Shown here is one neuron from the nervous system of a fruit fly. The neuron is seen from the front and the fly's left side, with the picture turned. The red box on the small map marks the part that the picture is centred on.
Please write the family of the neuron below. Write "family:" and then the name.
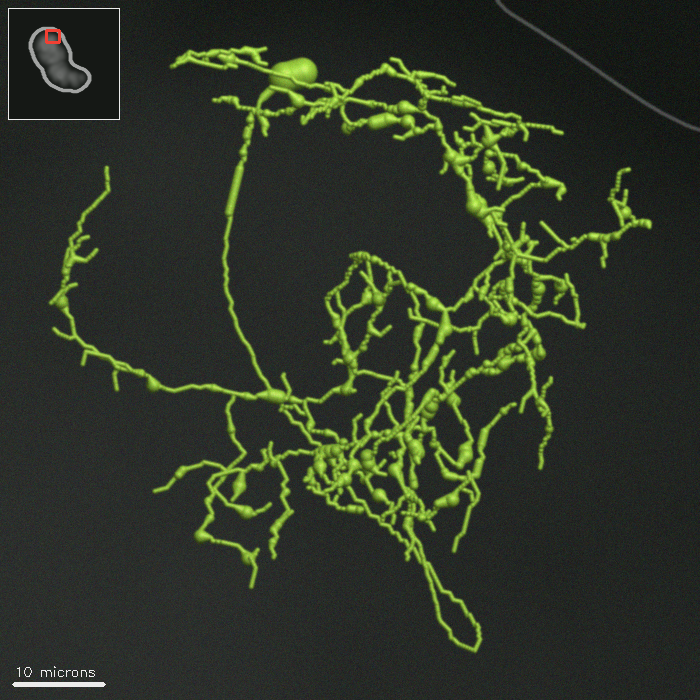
family: hemilineage LHp1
